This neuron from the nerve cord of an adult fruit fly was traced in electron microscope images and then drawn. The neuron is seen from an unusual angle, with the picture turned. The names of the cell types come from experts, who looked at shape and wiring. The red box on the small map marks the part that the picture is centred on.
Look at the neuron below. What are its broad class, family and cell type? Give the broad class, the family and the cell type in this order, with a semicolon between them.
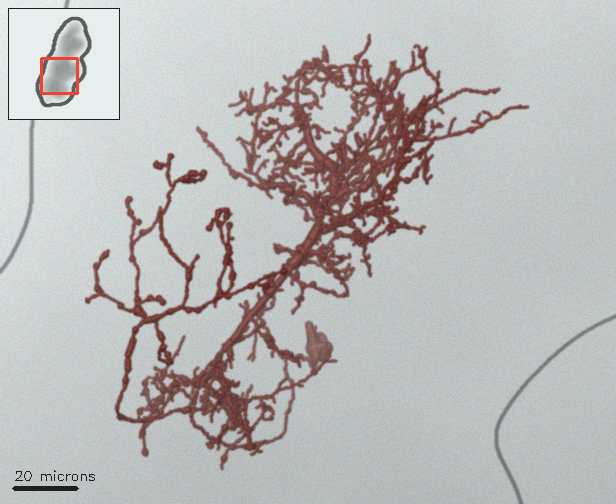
nerve-cord intrinsic neuron; hemilineage 12B; IN12B015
